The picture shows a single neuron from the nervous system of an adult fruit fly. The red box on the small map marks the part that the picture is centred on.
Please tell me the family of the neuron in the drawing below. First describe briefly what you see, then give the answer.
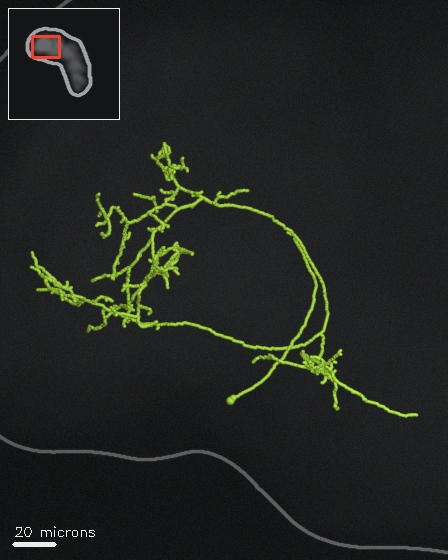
The cell body is at the bottom of the picture. By the scale bar it is about 190 microns wide in this view. Dozens of branch ends can be seen. It is a central-brain intrinsic neuron. Its family is hemilineage DM1_antero_dorsal.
